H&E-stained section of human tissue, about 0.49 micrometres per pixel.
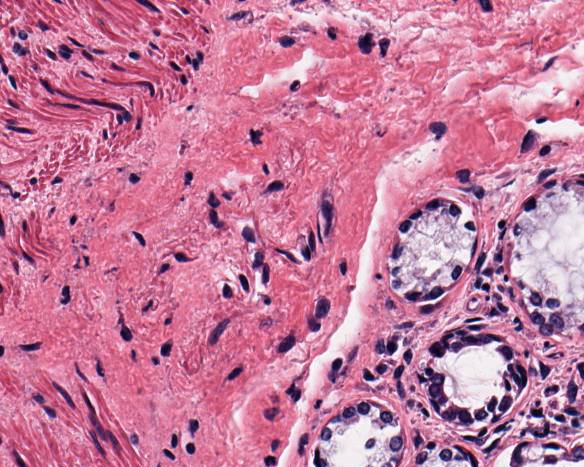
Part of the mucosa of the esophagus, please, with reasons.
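Field: loose connective tissue. Dense pink fibrous stroma occupies left and centre; a group of glands sits in the lower right corner. Gland cell nuclei dark, placed at the outer rim of each round profile, against the stroma. Upper left and lower left: pink fibres in wavy, parallel bundles. No fat cells anywhere in the field.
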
